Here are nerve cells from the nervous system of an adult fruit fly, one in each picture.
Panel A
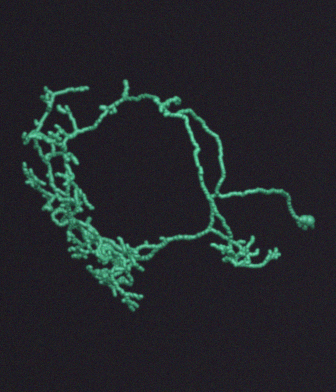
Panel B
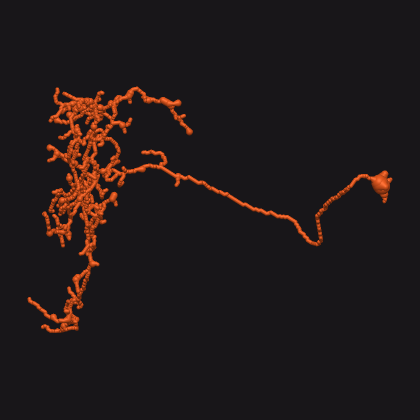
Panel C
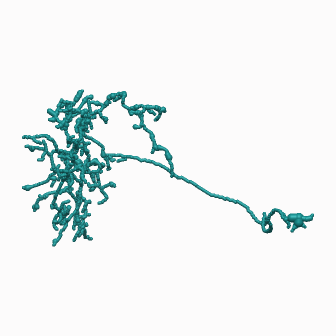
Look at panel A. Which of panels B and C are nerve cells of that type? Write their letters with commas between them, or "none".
none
